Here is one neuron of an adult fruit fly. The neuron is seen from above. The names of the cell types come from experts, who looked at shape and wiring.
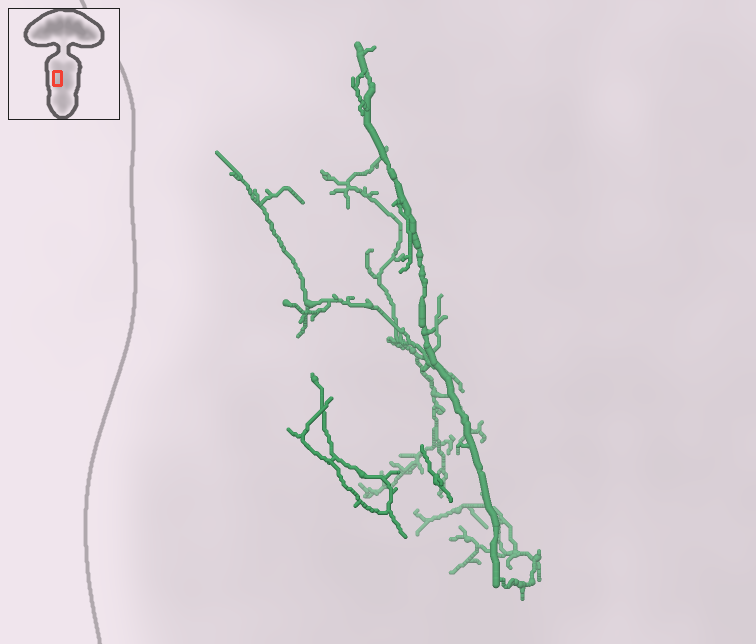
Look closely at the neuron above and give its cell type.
IN08B029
